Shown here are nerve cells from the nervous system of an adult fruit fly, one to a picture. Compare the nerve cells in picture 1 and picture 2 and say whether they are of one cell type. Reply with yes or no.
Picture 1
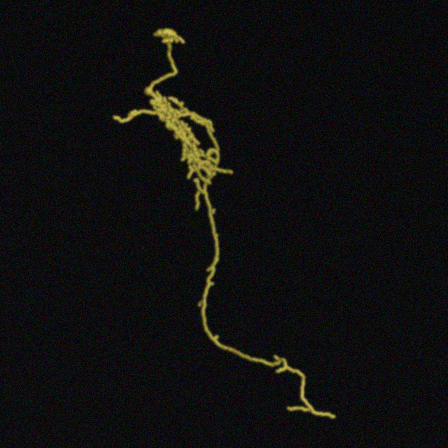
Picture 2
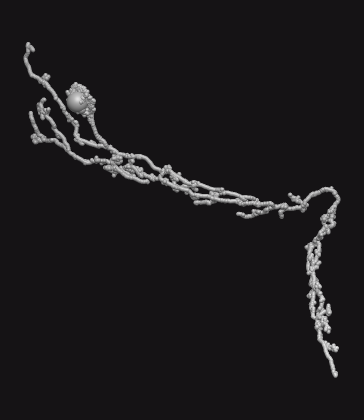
no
